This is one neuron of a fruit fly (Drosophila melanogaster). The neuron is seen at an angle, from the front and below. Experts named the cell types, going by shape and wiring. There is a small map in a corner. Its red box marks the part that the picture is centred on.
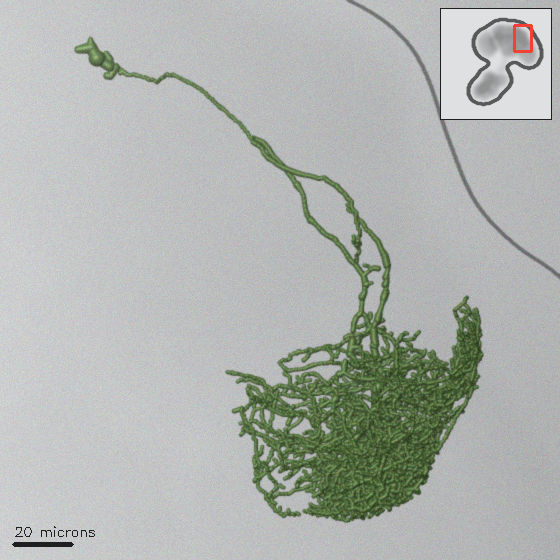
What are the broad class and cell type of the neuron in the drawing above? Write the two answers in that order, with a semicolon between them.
central-brain intrinsic neuron; PVLP106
